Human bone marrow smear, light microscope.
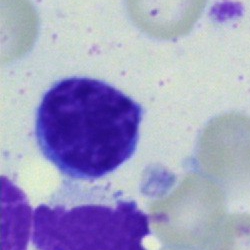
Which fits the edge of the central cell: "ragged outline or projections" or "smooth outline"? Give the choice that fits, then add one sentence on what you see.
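Smooth outline. The cell has a smooth, round to slightly oval outline.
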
